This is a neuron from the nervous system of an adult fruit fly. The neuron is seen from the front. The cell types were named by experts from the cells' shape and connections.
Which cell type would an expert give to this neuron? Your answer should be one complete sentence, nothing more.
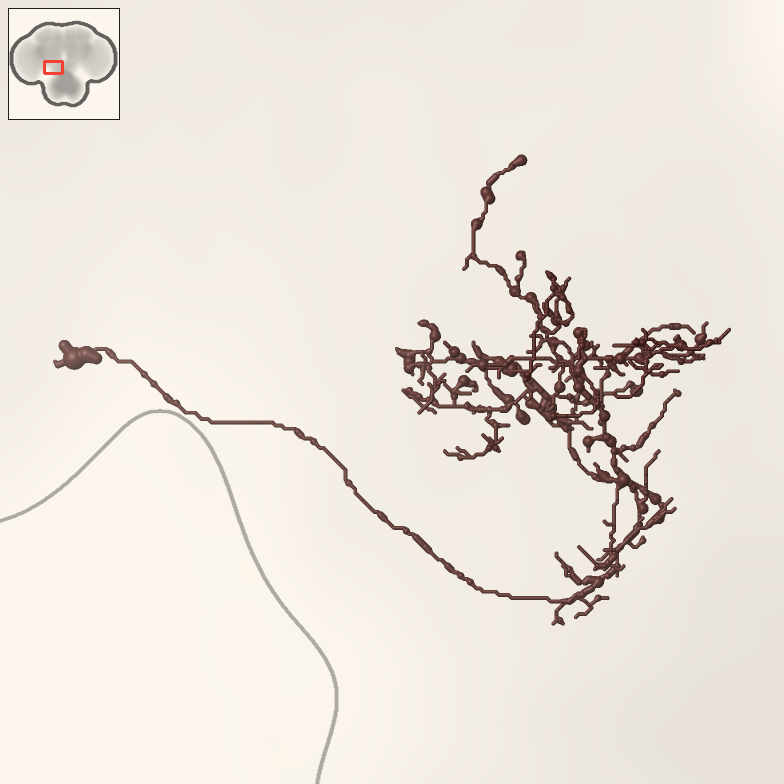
Under the cell type GNG398 falls this neuron.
